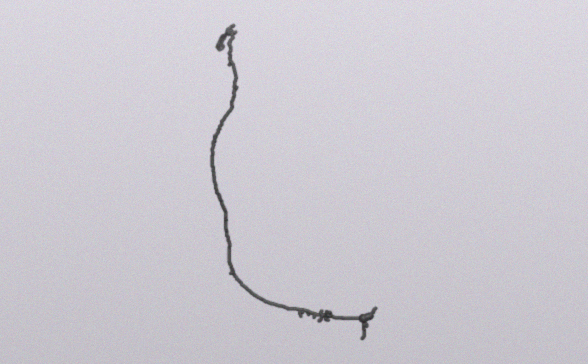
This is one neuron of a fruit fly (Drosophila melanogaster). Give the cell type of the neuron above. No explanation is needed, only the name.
s-LNv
